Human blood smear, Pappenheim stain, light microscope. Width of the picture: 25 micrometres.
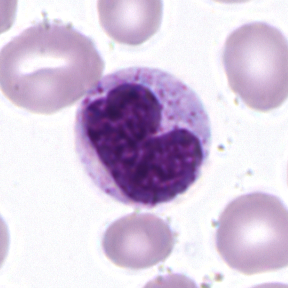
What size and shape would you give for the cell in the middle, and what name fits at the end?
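Start with the outline, which is round and smooth. The cell is about 12 micrometres across, and the nucleus fills about 60% of its area. Its chromatin is dark purple with a coarse, streaky pattern, and no nucleoli can be seen in the nucleus. Nor are any vacuoles visible in the cytoplasm. So the cell is a band neutrophil.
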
